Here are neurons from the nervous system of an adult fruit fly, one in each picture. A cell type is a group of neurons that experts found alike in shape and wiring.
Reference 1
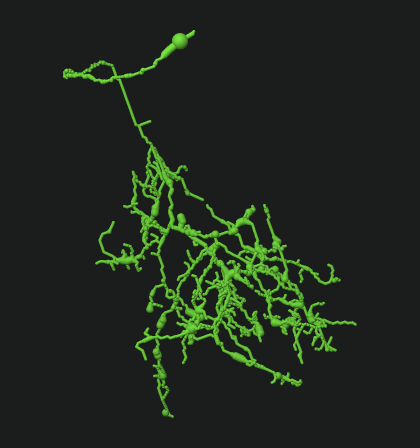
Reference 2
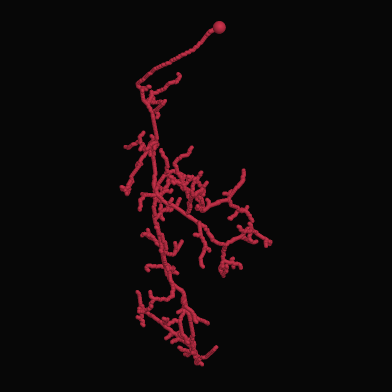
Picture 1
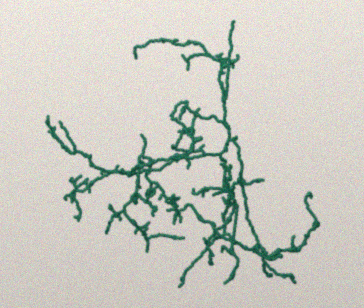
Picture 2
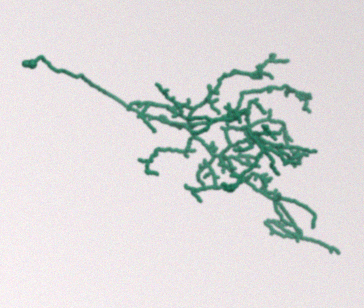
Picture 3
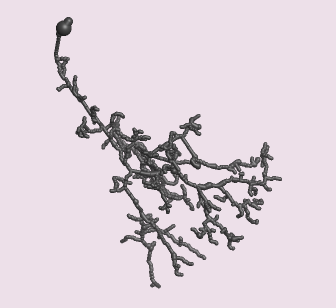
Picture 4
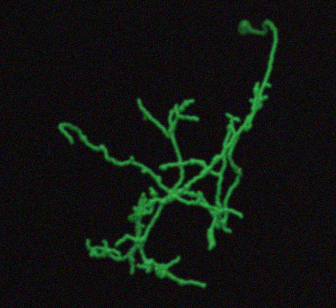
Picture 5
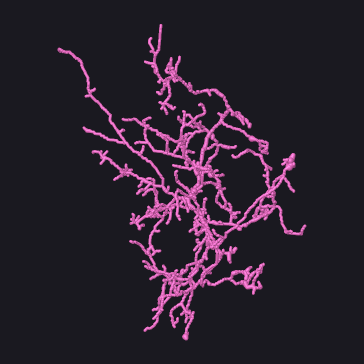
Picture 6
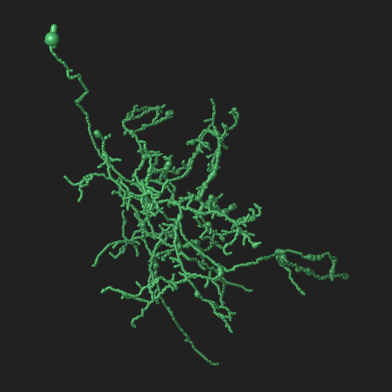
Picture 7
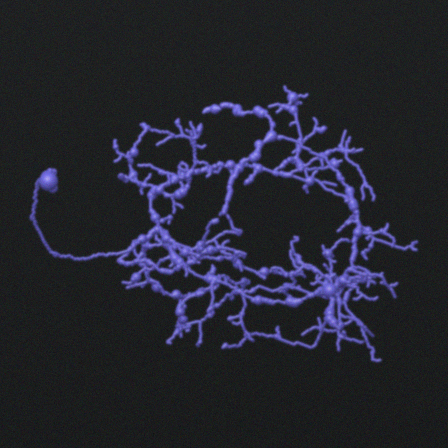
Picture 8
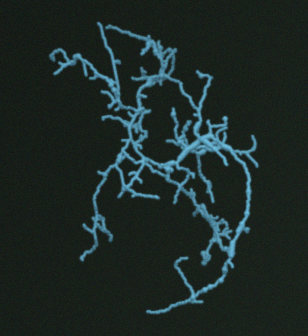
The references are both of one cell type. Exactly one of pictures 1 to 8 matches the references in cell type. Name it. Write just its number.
3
